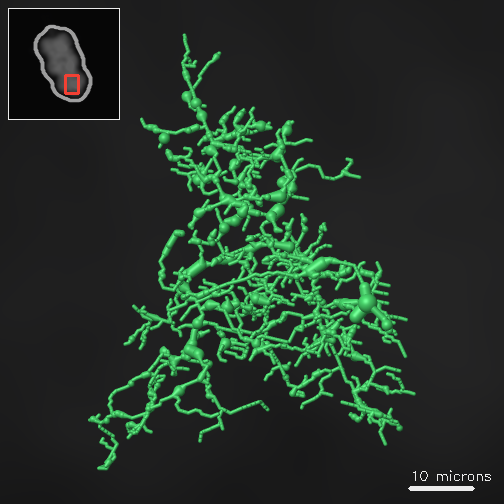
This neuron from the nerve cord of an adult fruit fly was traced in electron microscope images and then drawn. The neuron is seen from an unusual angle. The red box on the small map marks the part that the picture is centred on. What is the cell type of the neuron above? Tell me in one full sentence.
The type assigned to this neuron is MNad02.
